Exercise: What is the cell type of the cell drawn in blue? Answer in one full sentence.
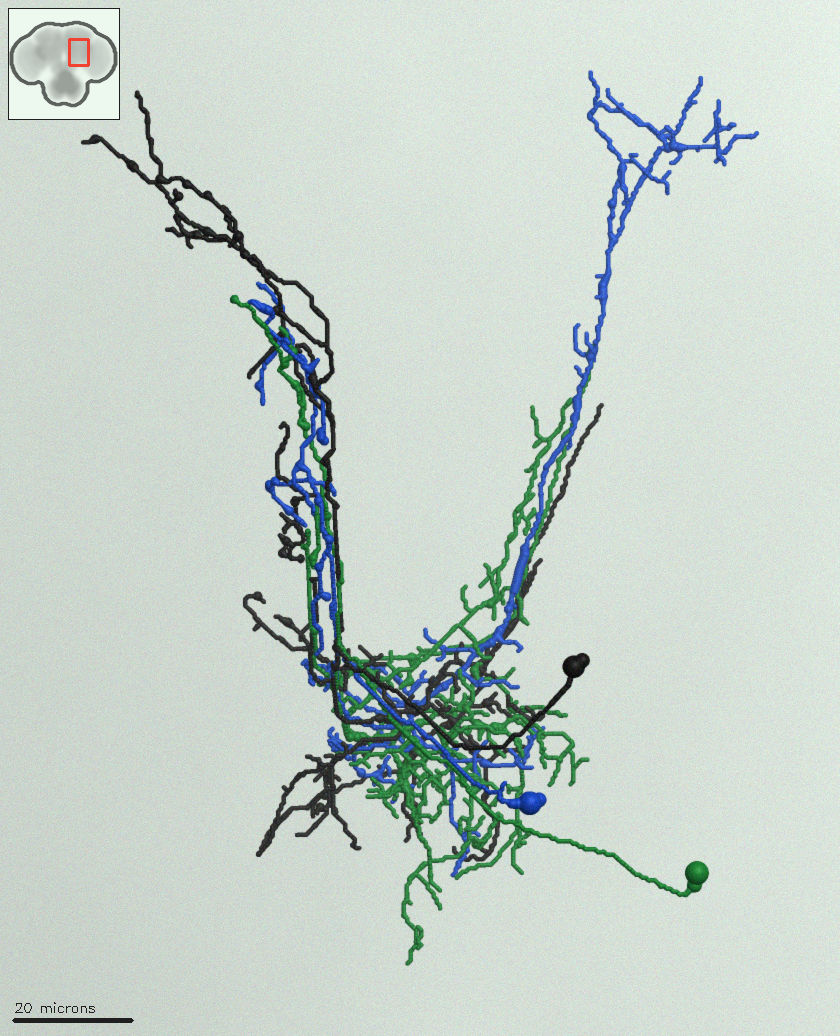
The cell type this neuron represents is WEDPN7C.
